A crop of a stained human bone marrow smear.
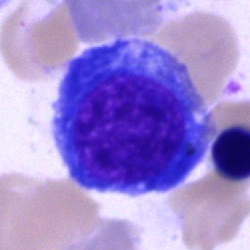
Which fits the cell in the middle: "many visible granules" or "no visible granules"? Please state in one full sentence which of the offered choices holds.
It is a cytoplasm without any visible granules that this cell has.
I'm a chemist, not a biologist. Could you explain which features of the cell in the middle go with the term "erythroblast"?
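Looking at this erythroblast, the outline comes out roughly round. A moderate rim of deep blue cytoplasm surrounds the nucleus, and above the nucleus that cytoplasm is paler than elsewhere.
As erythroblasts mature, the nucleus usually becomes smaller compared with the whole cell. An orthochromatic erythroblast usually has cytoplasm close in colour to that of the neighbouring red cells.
The margin, I notice, is finely irregular rather than smooth.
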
